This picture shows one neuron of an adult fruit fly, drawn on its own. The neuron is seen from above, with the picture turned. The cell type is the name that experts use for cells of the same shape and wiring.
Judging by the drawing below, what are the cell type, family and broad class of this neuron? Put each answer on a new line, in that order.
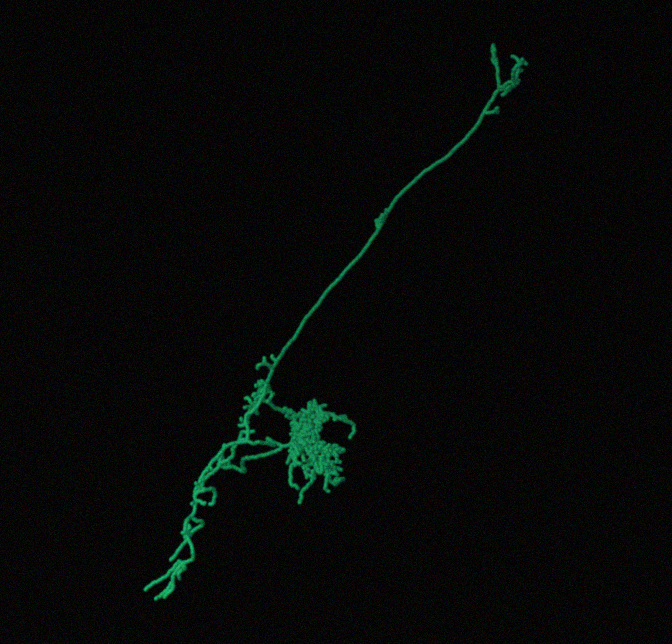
AN06B023
hemilineage 06B
ascending neuron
